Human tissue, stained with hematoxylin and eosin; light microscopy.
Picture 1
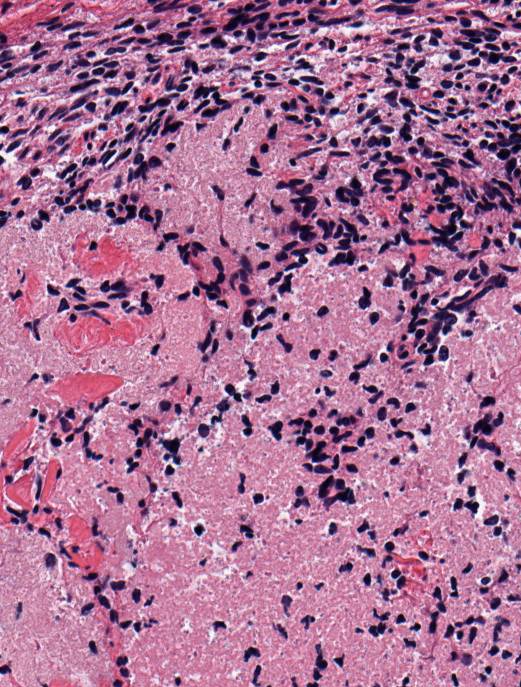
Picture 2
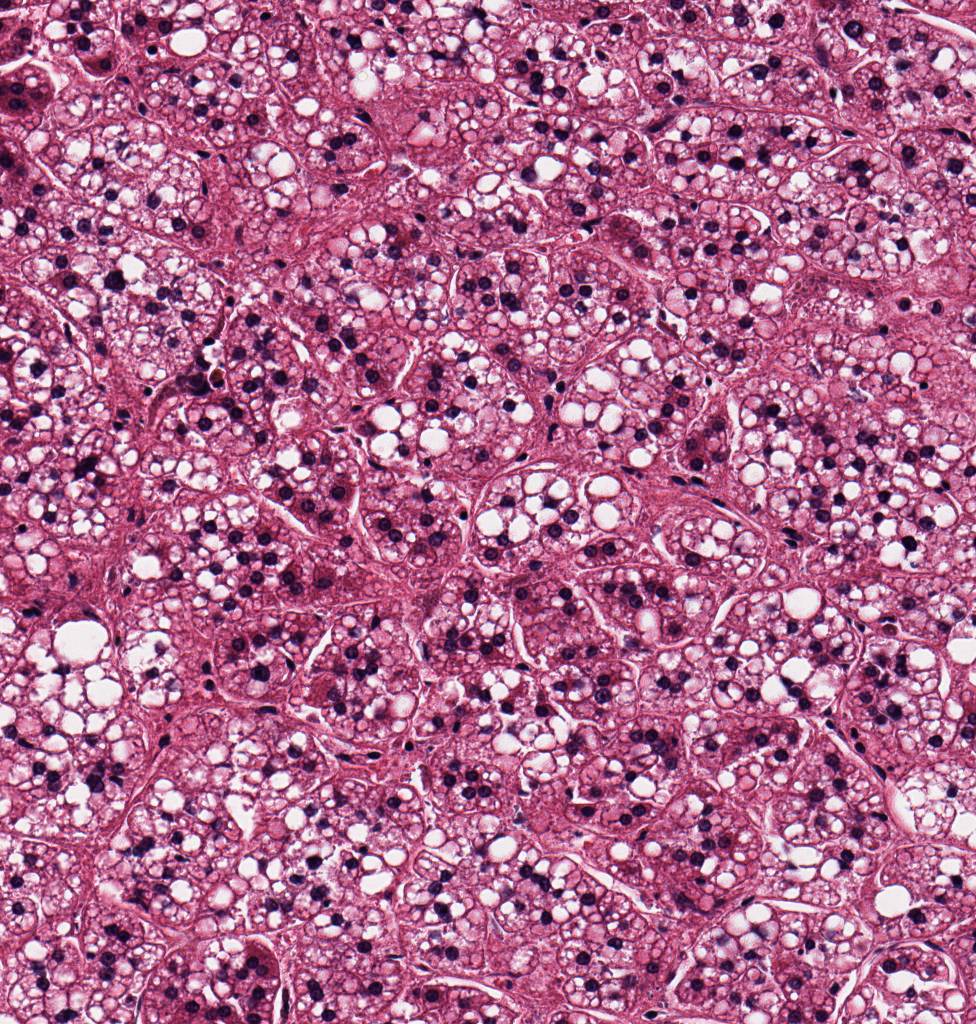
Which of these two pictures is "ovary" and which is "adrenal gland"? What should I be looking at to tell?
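Answer: picture 1 is ovary, picture 2 is adrenal gland. In picture 1, a densely cellular band of mostly dark, elongated, spindle-shaped nuclei runs along the top, above a paler, sparsely cellular area filling the lower two-thirds. The nuclei scattered through that lower area are small, dark and round to oval with little visible cytoplasm, and in the middle of the field they gather into small irregular clusters and strands. In picture 2, by contrast, most cells have cytoplasm filled with many clear round vacuoles of varying size rather than one large vacuole, with pink-staining cytoplasm between them. Its nuclei are small, round and darkly stained, and much alike in size throughout the field.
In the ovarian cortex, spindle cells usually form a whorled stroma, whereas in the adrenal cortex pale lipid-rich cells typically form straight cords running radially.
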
